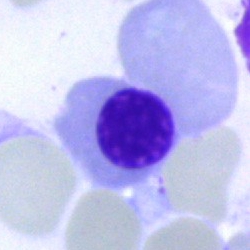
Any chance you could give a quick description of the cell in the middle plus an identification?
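No nucleolus can be seen in the nucleus. The cytoplasm, pale greyish blue and without visible granules, is wider to the left of the nucleus than to the right. It is an erythroblast.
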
